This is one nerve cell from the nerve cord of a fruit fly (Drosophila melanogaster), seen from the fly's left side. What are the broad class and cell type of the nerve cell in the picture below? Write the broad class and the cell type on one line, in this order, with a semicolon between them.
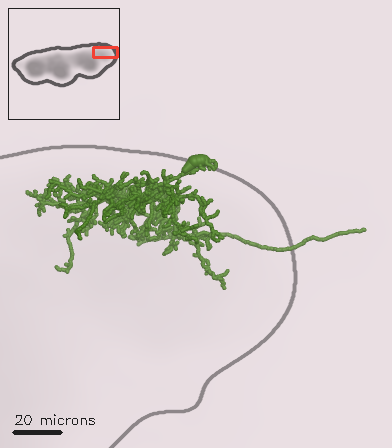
nerve-cord intrinsic neuron; INXXX326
